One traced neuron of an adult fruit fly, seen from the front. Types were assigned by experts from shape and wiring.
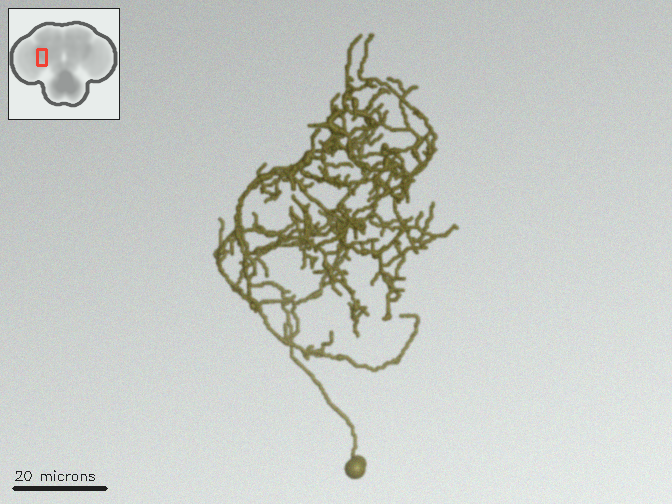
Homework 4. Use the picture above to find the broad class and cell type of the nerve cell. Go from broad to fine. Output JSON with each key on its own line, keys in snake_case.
{
 "broad_class": "central-brain intrinsic neuron",
 "cell_type": "CB1287_b"
}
